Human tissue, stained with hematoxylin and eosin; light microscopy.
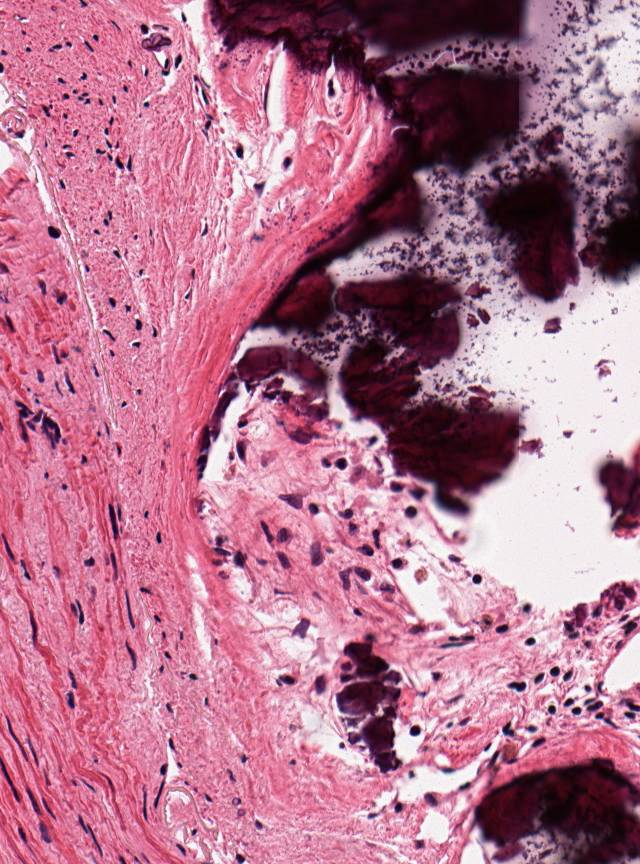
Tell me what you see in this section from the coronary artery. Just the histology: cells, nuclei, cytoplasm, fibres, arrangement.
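Left half of field filled by dense pink fibrous tissue, its eosinophilic collagen fibres in wavy bundles running mainly top to bottom. Nuclei within it sparse, elongated, spindle-shaped. Dark deposits clustered upper right. Edge of fibrous band curves around them, concave side facing right.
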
